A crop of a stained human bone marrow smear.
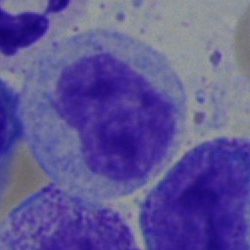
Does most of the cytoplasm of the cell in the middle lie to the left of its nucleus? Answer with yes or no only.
Yes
